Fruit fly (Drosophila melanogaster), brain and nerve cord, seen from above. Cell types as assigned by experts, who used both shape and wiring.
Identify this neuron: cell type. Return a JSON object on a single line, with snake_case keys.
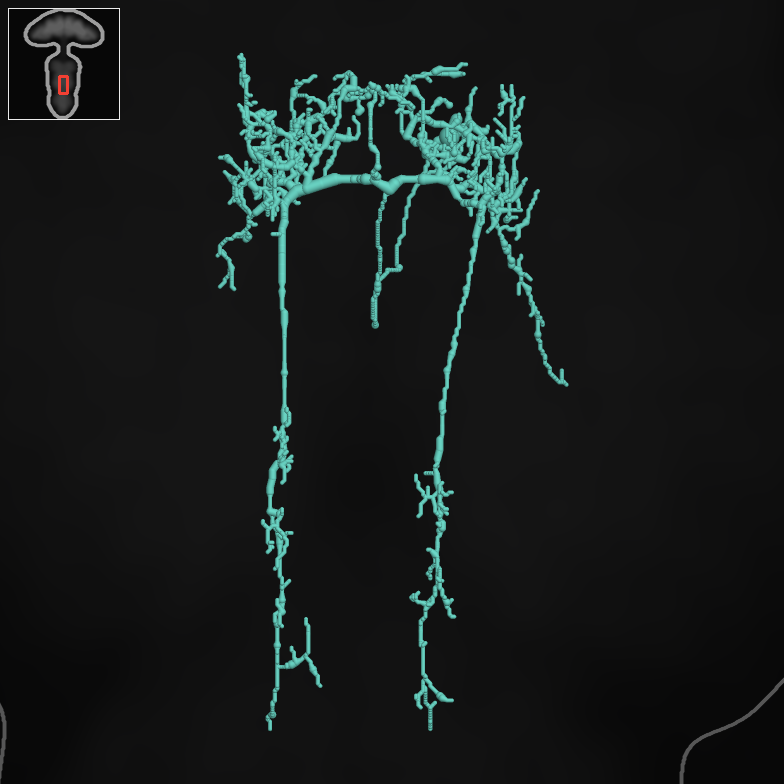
{"cell_type": "IN00A020"}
